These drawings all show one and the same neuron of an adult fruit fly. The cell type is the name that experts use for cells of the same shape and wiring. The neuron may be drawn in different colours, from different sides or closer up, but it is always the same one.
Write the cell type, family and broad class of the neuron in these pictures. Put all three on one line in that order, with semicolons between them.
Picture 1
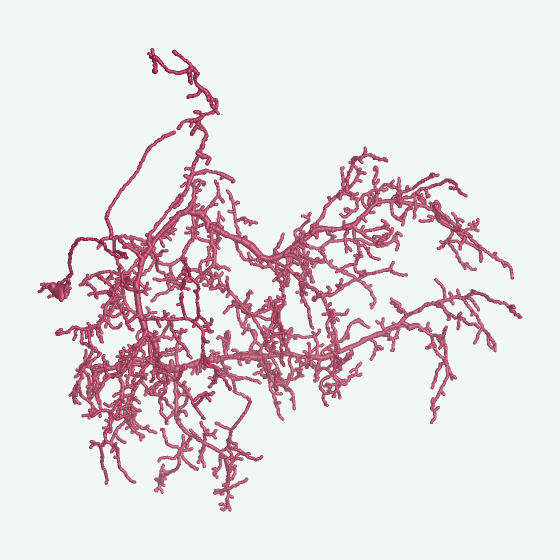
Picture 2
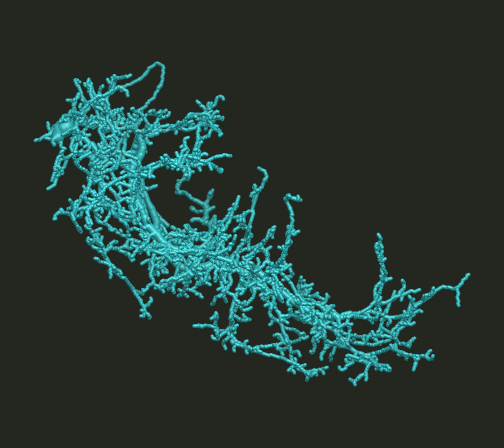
IN19B008; hemilineage 19B; nerve-cord intrinsic neuron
